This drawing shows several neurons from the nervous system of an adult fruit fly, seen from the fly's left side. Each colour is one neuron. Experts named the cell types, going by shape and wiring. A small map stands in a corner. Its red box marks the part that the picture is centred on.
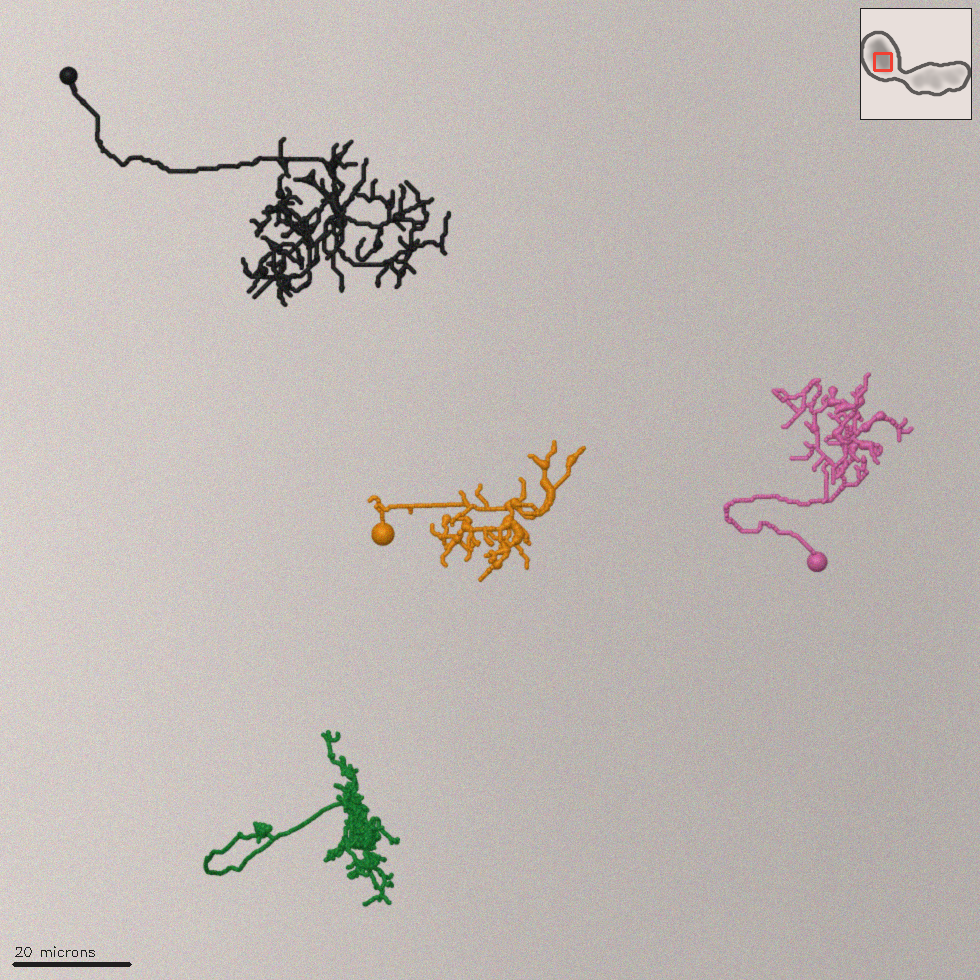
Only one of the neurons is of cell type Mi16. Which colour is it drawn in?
black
